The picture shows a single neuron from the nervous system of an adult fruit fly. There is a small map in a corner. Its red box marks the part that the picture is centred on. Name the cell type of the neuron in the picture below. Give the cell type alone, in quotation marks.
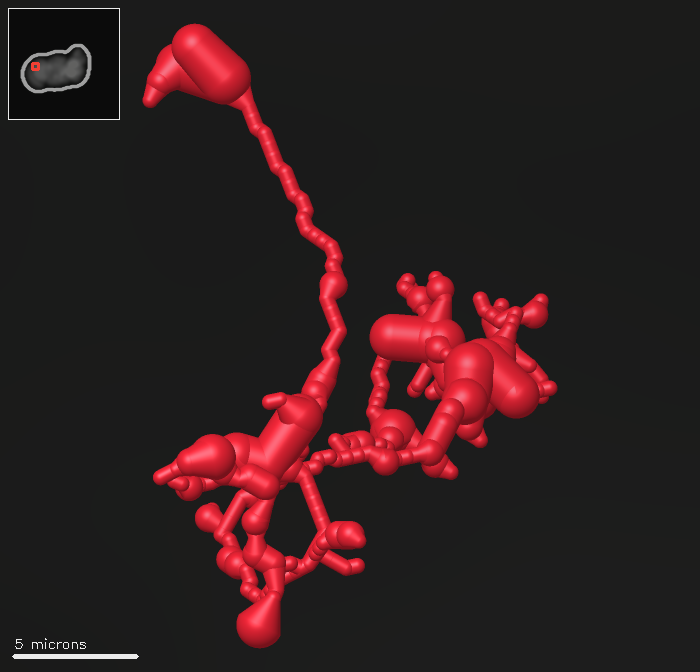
"T5a"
